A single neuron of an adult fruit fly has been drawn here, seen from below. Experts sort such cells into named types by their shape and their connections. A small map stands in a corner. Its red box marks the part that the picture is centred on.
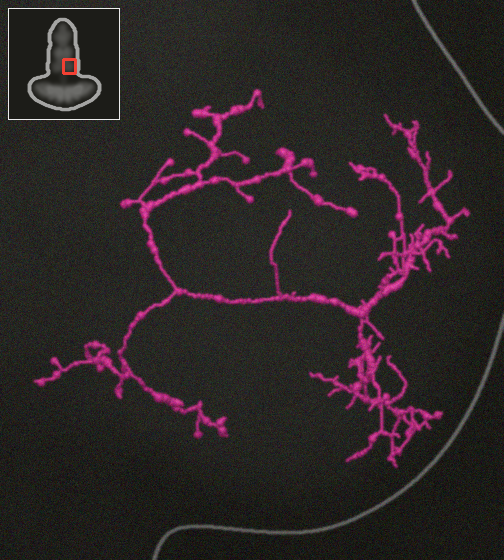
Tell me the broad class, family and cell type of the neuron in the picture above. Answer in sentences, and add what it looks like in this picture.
This is a nerve-cord intrinsic neuron. The family is hemilineage 01B. The cell type is IN01B019_b. The drawing shows no cell body. The picture shows dozens of branch ends.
